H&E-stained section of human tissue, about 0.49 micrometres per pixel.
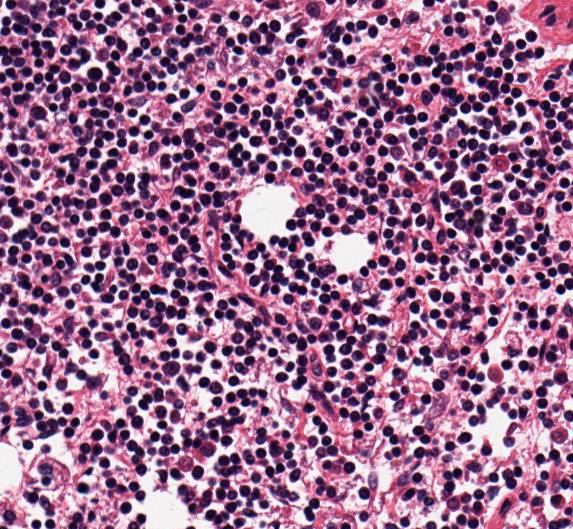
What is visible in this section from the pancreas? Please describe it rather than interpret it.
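Whole field: diffuse sheet of densely packed small round cells, no follicles. Mostly small lymphocytes: round, dark, dense nuclei, scant cytoplasm. A few larger cells scattered among them, with paler oval nuclei and more abundant pink cytoplasm. Thin wispy pink fibrillary strands between cells throughout.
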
